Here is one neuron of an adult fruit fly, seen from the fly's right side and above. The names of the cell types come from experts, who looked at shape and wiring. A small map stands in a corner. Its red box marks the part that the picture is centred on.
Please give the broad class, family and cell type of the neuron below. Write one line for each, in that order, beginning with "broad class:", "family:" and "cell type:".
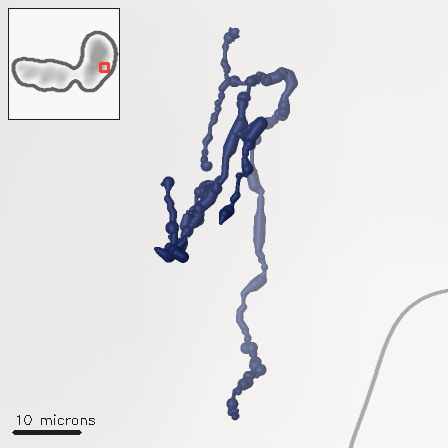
broad class: sensory neuron entering the brain
family: class mechanosensory
cell type: aPhM1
